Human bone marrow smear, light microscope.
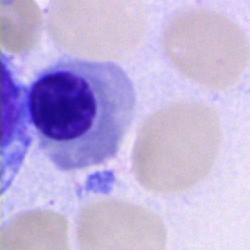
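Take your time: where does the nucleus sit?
Off-centre, toward the left side of the cell.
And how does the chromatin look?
Dense, dark purple and coarsely clumped, with no nucleoli visible.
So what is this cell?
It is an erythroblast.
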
